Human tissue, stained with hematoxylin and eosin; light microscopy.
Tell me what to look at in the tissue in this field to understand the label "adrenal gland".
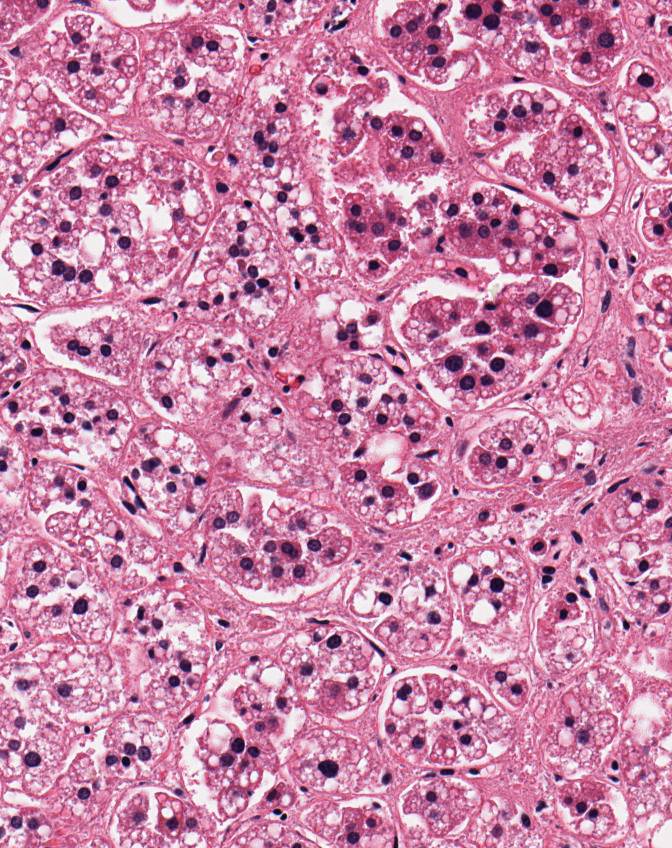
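This tissue is adrenal gland. Closely packed rounded to oval nests of cells fill the whole field, separated by thin septa, and each nest is enclosed by a thin pink fibrous rim. The nest cells have round, darkly stained nuclei. Most of them have pale cytoplasm filled with many small clear vacuoles.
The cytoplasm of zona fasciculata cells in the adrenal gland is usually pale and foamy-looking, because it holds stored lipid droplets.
The pale, vacuolated cytoplasm here agrees with that appearance.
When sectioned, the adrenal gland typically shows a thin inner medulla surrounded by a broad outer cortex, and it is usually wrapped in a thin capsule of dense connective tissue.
Because the nests fill the whole field, neither a medulla nor a capsule is in view here.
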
